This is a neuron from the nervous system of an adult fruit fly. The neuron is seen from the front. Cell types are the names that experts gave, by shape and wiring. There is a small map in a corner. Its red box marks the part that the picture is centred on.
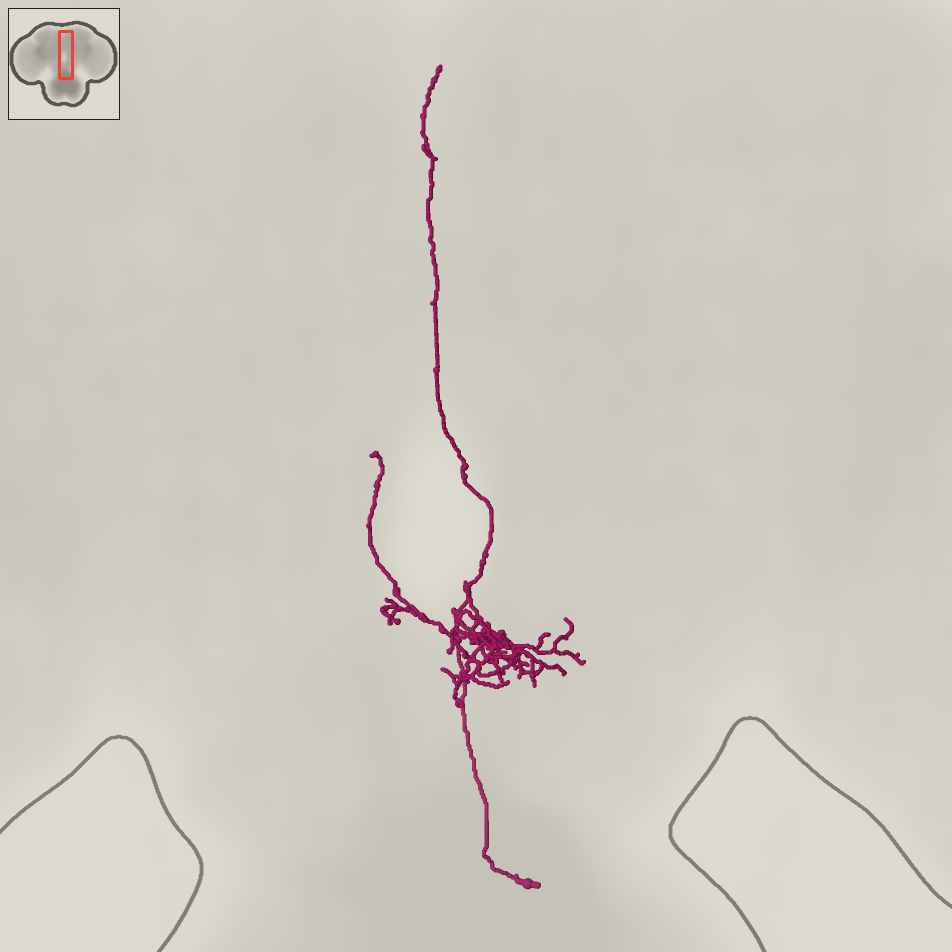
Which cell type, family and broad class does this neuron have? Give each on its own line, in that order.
PRW006
hemilineage LB5
central-brain intrinsic neuron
